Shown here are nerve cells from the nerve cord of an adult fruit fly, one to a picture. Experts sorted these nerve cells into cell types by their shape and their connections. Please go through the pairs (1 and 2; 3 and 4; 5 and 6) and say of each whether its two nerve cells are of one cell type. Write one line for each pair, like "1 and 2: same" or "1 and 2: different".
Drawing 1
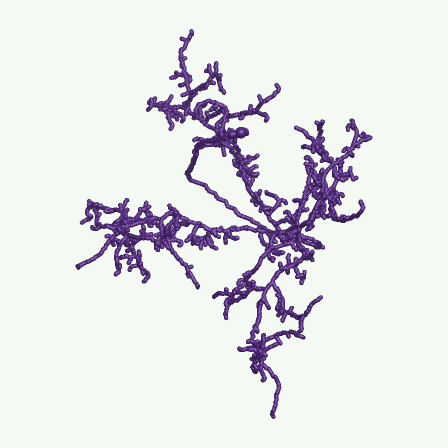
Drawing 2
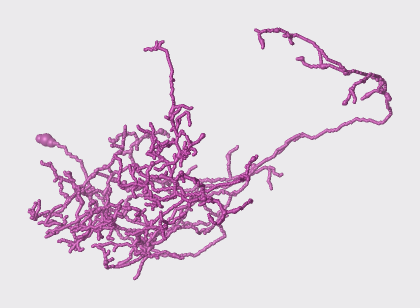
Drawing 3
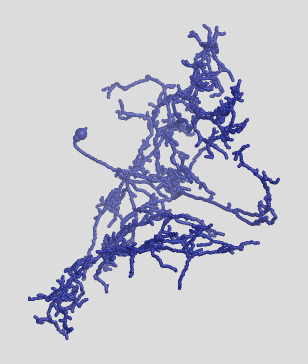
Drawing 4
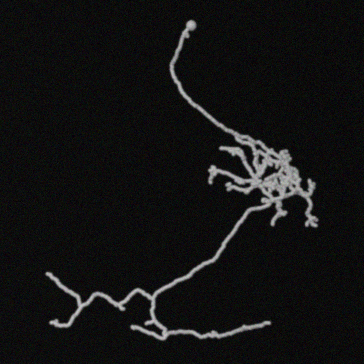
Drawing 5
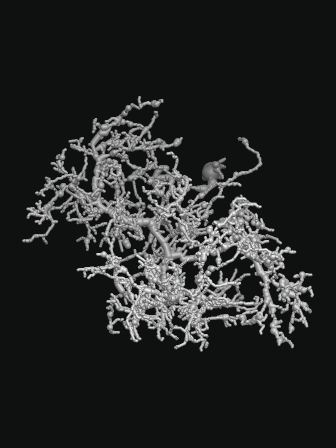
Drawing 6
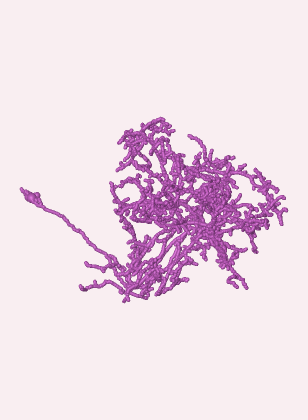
1 and 2: different
3 and 4: different
5 and 6: same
